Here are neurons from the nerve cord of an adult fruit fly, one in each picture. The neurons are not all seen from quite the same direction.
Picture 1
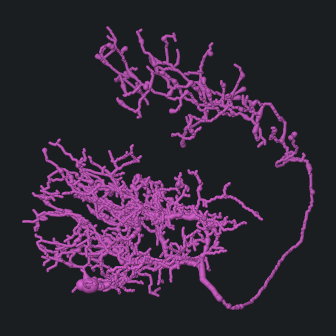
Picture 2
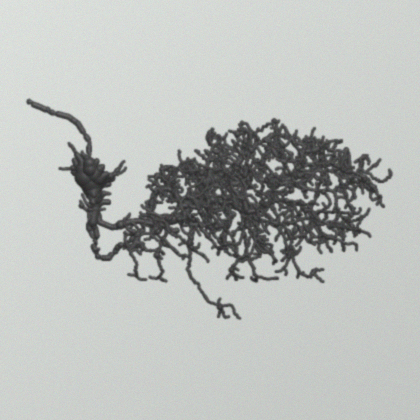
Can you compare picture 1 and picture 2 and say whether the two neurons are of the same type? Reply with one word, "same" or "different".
same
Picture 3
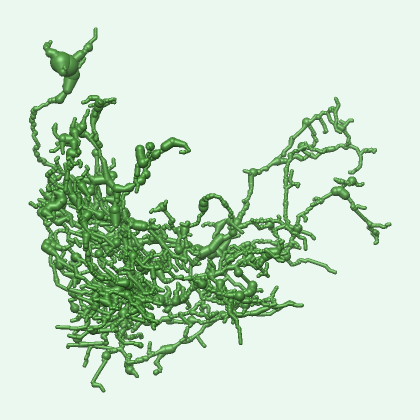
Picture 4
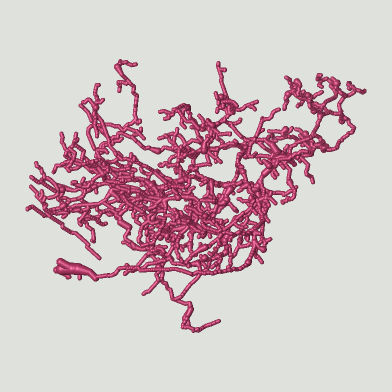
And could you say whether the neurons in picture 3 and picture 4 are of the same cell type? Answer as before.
same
